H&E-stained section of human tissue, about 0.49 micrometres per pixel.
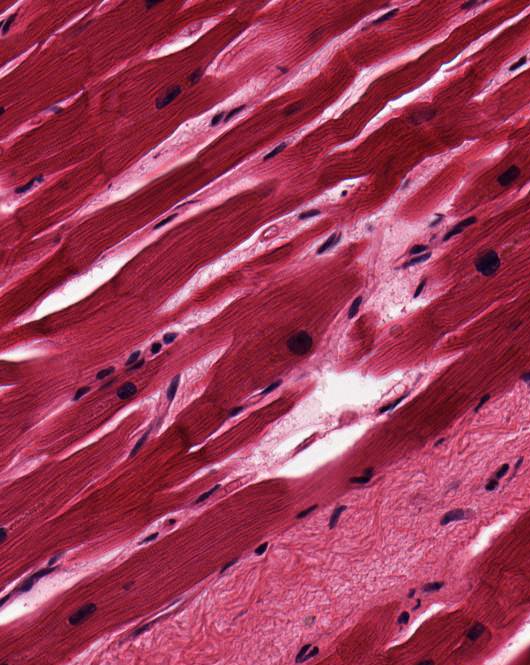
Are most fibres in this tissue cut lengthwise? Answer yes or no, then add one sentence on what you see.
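Yes. Muscle fibres cut lengthwise run diagonally across the field from lower left to upper right.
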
